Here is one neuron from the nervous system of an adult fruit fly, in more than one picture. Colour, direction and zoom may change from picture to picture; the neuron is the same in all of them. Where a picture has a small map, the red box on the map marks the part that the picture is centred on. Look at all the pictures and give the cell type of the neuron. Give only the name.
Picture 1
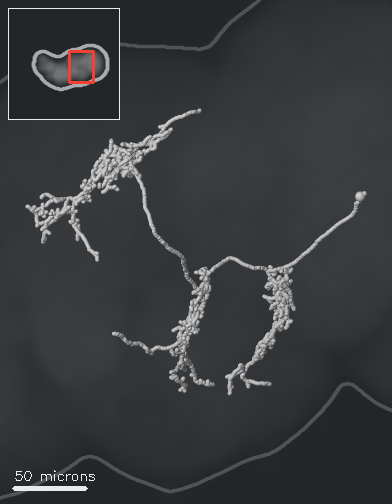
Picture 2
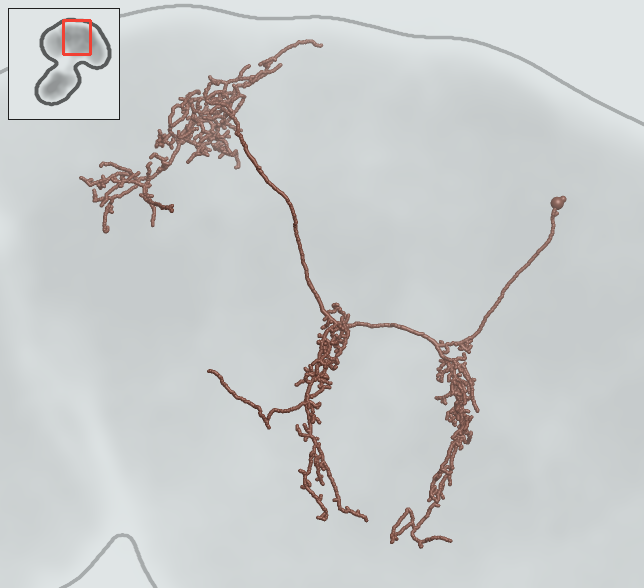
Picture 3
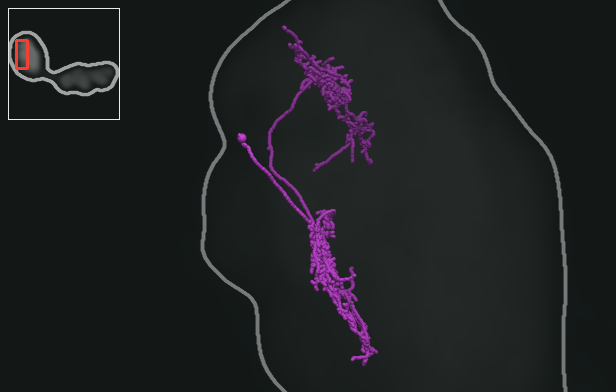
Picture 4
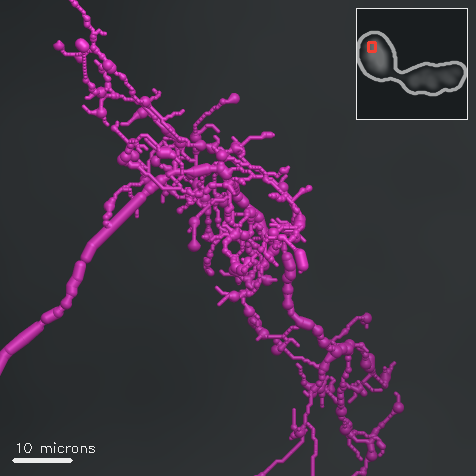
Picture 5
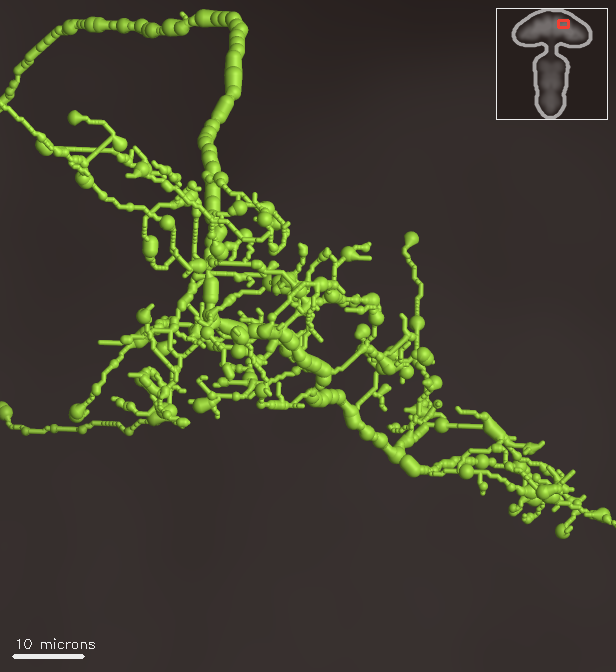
mAL_m1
